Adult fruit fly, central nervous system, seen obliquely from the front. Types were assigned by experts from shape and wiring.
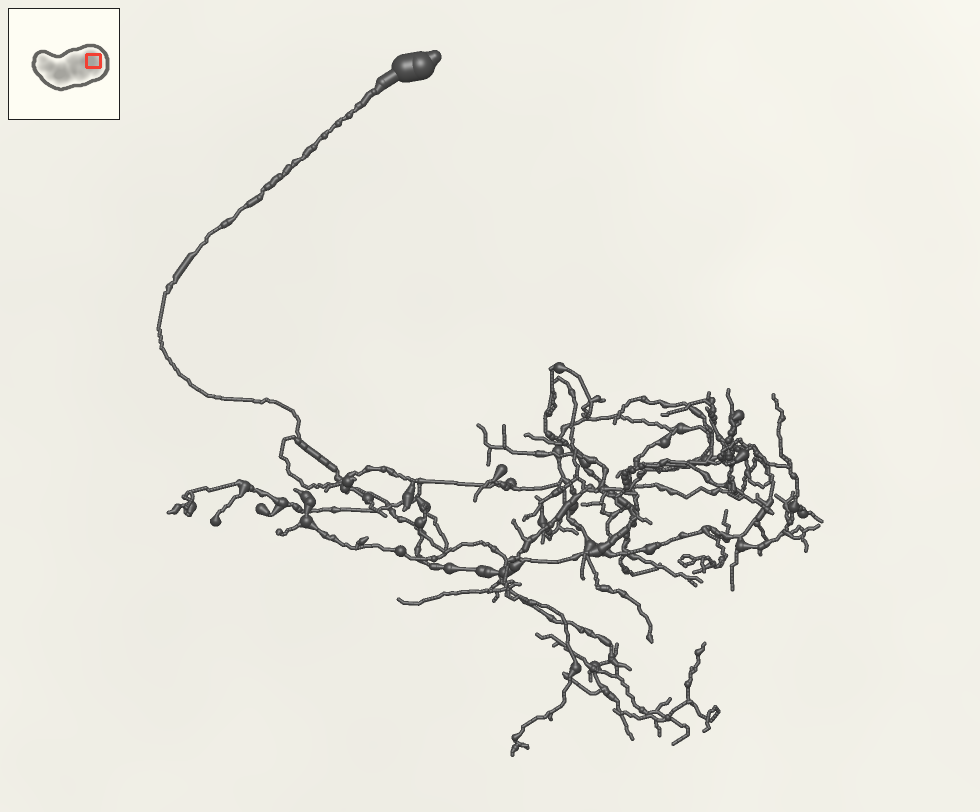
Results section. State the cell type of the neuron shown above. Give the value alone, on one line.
AVLP480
